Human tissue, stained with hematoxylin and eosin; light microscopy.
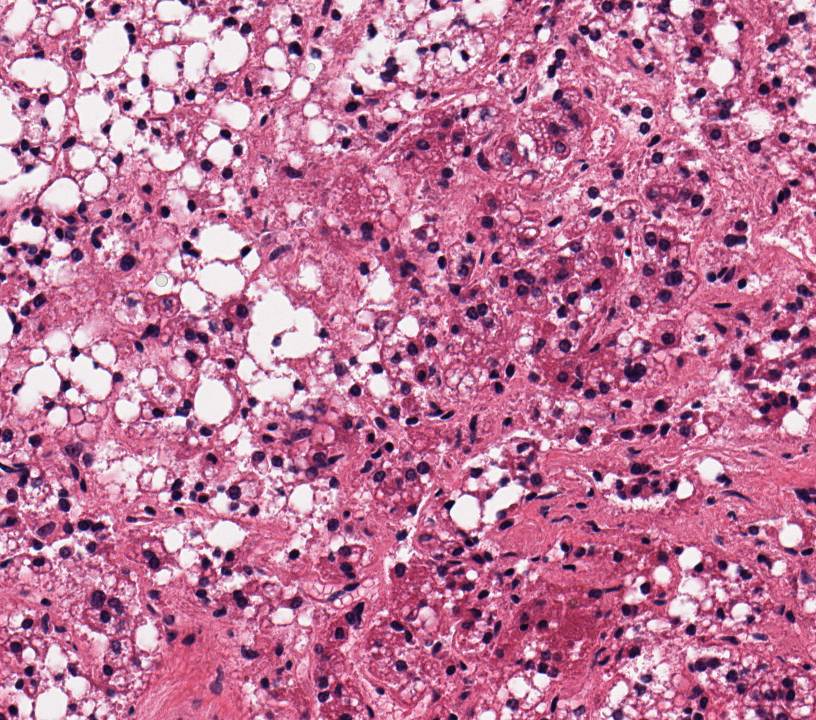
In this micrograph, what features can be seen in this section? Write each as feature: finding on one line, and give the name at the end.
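Arrangement: sheets and small nests
Clear vacuolation: heaviest over the left half
Central and right nests: granular pink cytoplasm
Bubbly cytoplasm: some upper-centre cells, many fine clear bubbles rather than one large vacuole
Fibrous strands: pink, between nests, plainest lower right and bottom edge
Name: adrenal gland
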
